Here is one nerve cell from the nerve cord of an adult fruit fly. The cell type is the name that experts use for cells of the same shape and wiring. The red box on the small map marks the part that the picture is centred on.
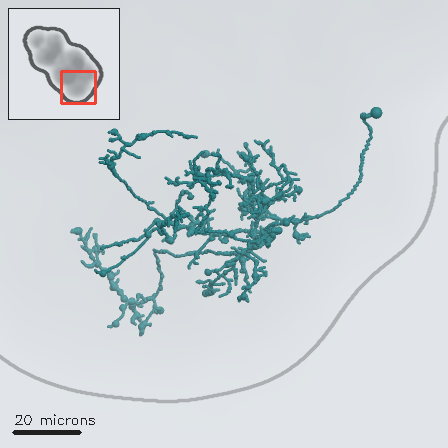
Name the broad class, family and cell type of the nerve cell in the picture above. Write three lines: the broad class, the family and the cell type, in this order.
nerve-cord intrinsic neuron
hemilineage 13B
IN13B068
